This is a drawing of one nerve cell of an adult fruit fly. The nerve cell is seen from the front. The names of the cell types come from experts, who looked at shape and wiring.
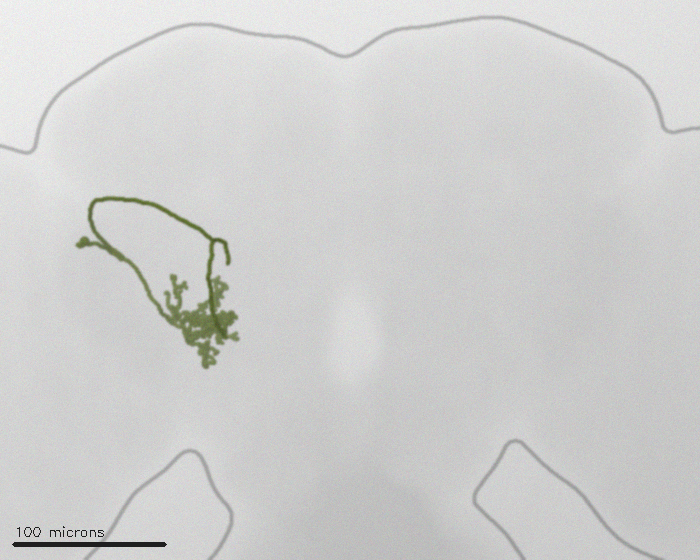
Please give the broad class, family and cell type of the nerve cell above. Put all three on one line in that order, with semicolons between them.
central-brain intrinsic neuron; hemilineage SLPa&l1_lateral; WED038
